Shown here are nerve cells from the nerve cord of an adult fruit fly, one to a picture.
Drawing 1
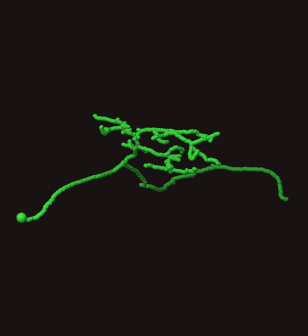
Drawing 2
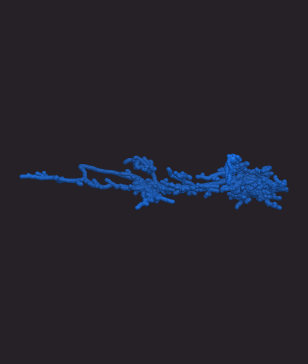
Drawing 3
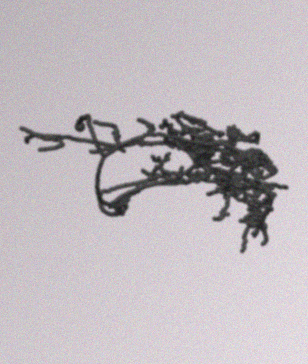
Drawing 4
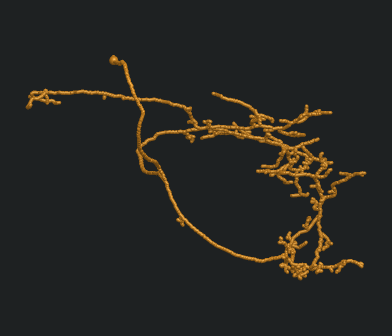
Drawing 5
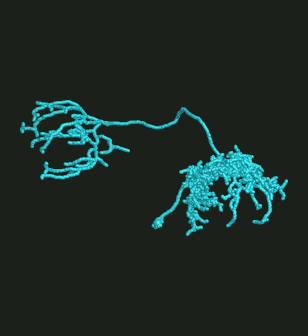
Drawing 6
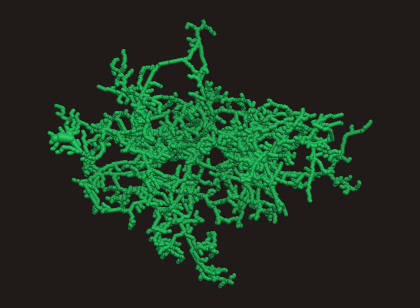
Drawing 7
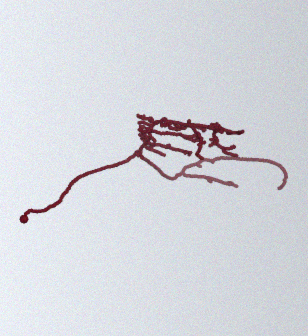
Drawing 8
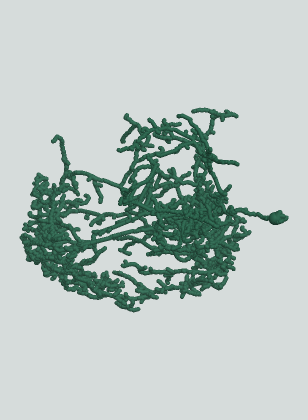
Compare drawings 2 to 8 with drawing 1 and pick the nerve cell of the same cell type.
7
